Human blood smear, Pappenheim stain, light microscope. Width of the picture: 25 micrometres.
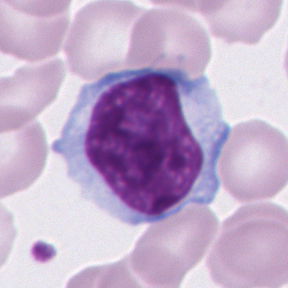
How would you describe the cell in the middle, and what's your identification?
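The outline of this cell is irregular, with small angular points at its edges in place of a smooth curve. Its cytoplasm is pale blue and free of vacuoles. A single unlobed mass makes up the nucleus. The cell is a typical lymphocyte.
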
